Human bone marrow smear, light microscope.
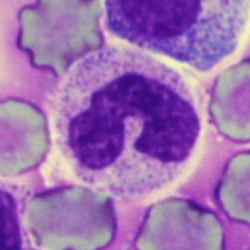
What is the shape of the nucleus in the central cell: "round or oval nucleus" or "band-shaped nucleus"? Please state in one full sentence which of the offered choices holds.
Its nucleus forms a horseshoe, C, U or S shape without separate lobes.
